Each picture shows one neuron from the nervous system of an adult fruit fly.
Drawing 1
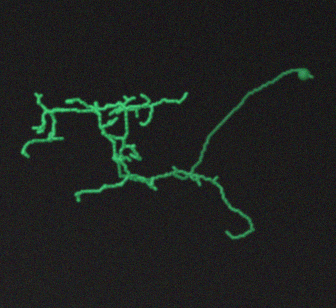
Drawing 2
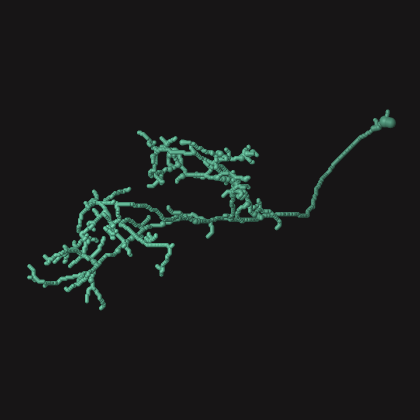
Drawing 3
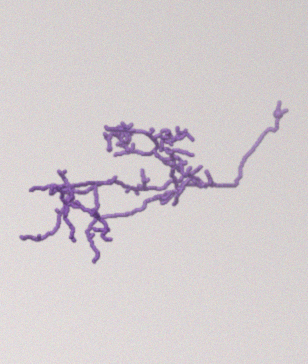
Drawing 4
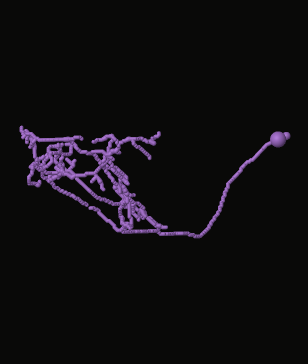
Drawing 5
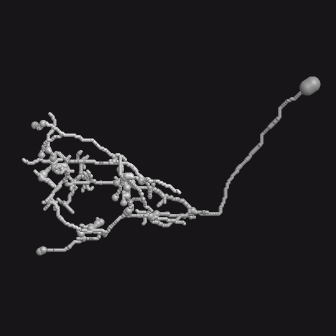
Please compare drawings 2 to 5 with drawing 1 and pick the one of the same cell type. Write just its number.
4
